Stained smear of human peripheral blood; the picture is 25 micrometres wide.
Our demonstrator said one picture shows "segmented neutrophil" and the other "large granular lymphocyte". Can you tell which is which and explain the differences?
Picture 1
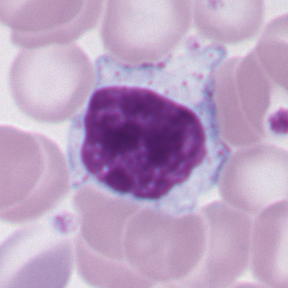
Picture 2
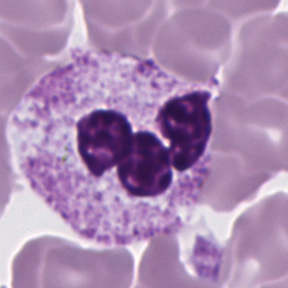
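Going by the nucleus first, the cell whose nucleus is divided into three lobes is the segmented neutrophil in picture 2, which leaves the large granular lymphocyte in picture 1. The large granular lymphocyte's nucleus measures about 11 by 9 micrometres, its chromatin dark purple and condensed into darker clumps. In the segmented neutrophil the chromatin is also dark purple, but coarsely clumped.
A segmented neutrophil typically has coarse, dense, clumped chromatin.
Next, the cytoplasm: pale greyish-blue in the large granular lymphocyte, but pale and almost colourless between the granules in the segmented neutrophil.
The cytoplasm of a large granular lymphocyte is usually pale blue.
The granules differ too, being sparse, fine and red-purple in picture 1, and purple and scattered throughout in picture 2, where they do not hide the outline of the nucleus. Finally the outlines: irregular, with small pointed projections at the upper corners, in the lymphocyte, and roughly round in the neutrophil. Red cells press against the large granular lymphocyte on all sides.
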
